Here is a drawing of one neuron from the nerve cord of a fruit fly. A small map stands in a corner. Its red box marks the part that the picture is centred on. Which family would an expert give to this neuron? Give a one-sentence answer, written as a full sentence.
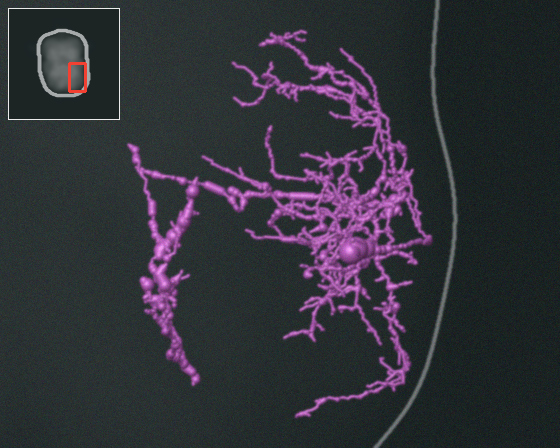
Family hemilineage 09A is where this neuron is grouped.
